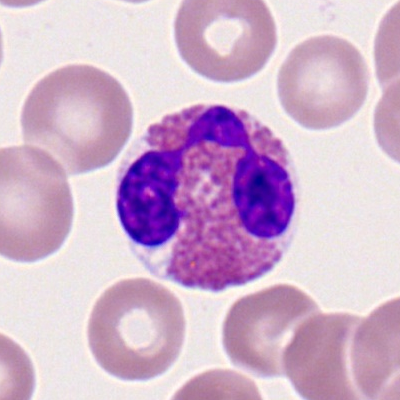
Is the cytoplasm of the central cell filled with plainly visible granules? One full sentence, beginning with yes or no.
Yes, the cytoplasm of the cell is rich in visible granules.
